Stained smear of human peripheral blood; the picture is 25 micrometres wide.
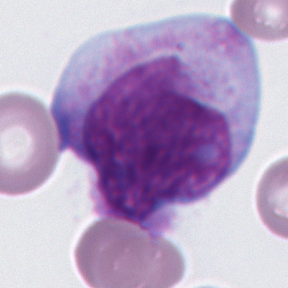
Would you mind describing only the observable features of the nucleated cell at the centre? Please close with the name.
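Fine pink-purple granules are scattered through the cytoplasm, and no vacuoles are seen in it. The nucleus lies in the lower part of the cell, leaving most of the cytoplasm above it. The lower-left margin is ragged and frayed. This is an atypical promyelocyte.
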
